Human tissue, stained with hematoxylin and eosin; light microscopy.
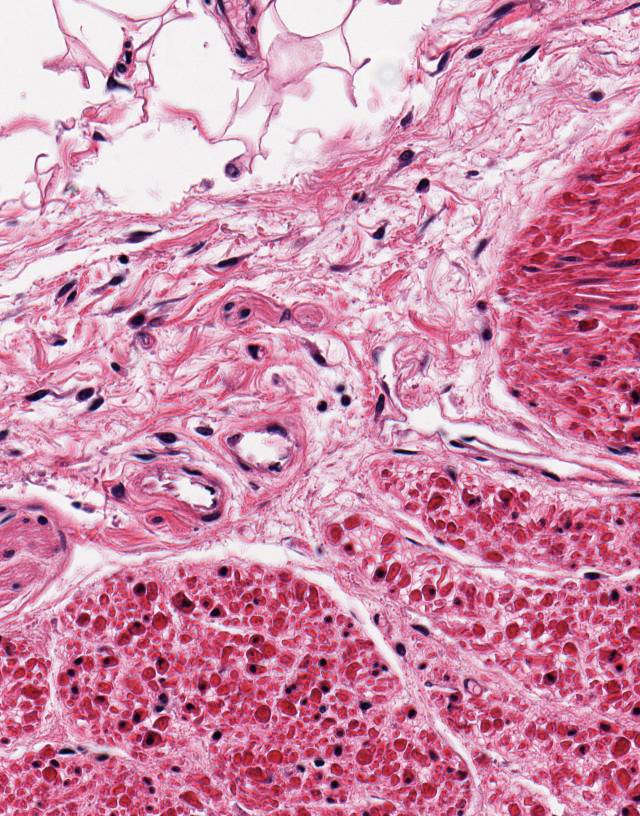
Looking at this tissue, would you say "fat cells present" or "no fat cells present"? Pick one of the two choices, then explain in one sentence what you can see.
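Fat cells present. Adipocytes with empty white interiors and thin membranes lie at the top left of the field.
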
